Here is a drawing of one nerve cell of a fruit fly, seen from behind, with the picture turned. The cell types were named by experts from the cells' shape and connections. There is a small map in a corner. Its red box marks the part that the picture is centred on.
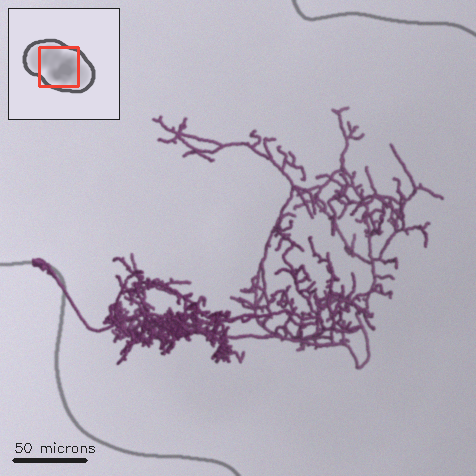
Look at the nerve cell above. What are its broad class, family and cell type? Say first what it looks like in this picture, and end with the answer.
By the scale bar it is about 300 microns wide in this view. In this view it is wider than it is tall. This is a central-brain intrinsic neuron. Its family is hemilineage LB7. Its cell type is GNG302.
